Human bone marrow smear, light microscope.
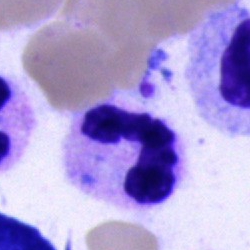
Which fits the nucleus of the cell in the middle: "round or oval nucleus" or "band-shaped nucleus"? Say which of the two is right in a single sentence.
The nucleus of this cell is drawn out into a curved band without separate lobes.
